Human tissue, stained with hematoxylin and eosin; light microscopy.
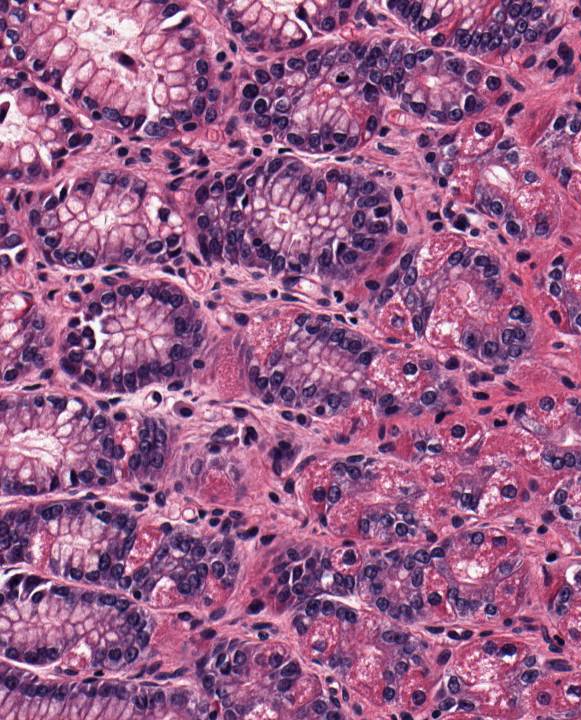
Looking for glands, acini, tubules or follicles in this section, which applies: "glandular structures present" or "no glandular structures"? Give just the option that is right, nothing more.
Glandular structures present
